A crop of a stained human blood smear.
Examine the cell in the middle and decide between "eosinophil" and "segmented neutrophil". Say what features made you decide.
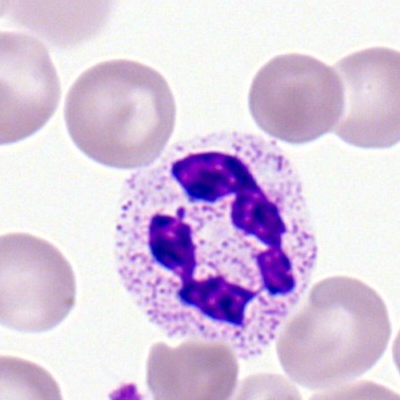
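This is a segmented neutrophil. Several nuclear lobes, joined by narrow strands, ring a pale central area of cytoplasm.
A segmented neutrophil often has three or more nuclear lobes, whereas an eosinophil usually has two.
Fine pinkish-purple granules are scattered evenly through the cytoplasm.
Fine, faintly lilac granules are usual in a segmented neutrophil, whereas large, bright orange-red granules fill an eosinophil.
Both the several lobes and the fine granules fit a segmented neutrophil, not an eosinophil.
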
